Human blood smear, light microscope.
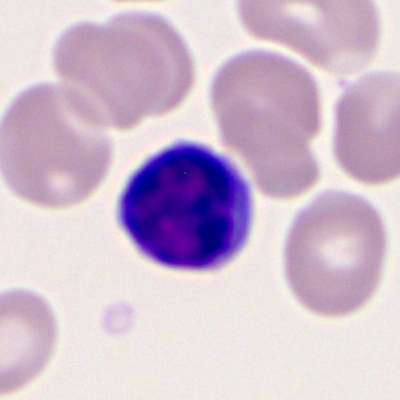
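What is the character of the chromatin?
Dense, dark purple and coarsely clumped, with no nucleoli visible in the nucleus.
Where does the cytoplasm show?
As a thin crescent of pale blue, mainly on the right side, without granules.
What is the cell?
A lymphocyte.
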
